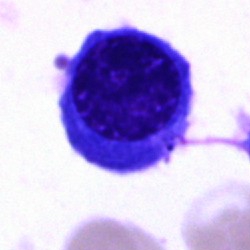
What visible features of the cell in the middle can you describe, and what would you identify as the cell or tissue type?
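Shape: round, outline mostly smooth. Small round bleb on the upper left edge. Chromatin dark purple, blotchy rather than evenly smooth. No granules seen in the cytoplasm. Cell: erythroblast.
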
